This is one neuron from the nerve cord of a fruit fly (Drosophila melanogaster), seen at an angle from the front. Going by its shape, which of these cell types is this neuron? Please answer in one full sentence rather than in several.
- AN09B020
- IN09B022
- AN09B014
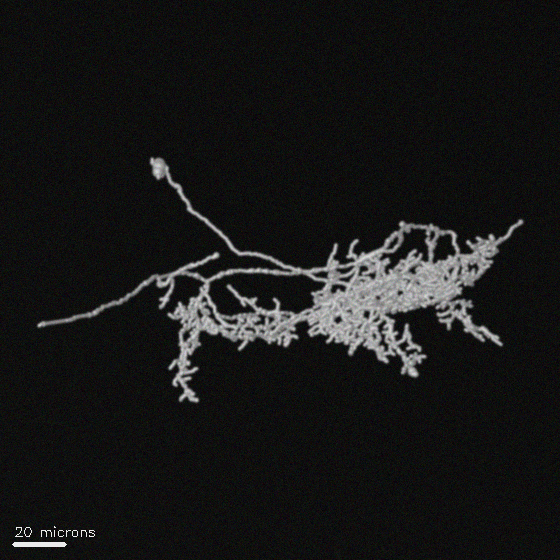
To the cell type AN09B020 belongs this neuron.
